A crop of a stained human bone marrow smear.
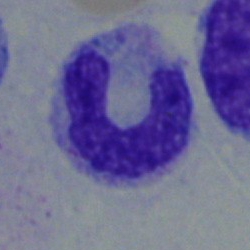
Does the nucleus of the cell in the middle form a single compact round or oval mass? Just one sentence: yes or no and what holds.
No, bent into a band without separate lobes, the nucleus is not compact.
